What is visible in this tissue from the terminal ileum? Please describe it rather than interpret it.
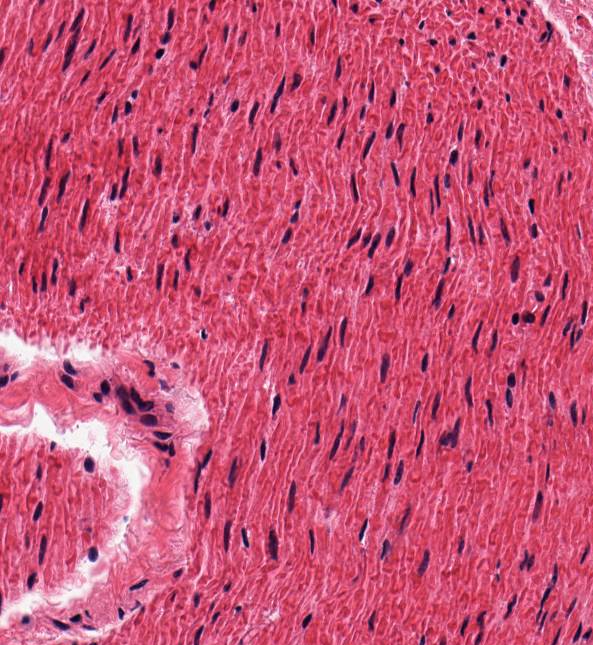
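Look at how almost the whole field is one dense sheet of spindle-shaped cells, lying side by side in parallel. Notice they run roughly top to bottom. Each nucleus is elongated and rod-shaped, following the cell's long axis, and the cytoplasm stains deep pink.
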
